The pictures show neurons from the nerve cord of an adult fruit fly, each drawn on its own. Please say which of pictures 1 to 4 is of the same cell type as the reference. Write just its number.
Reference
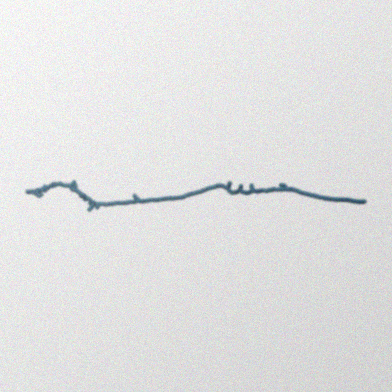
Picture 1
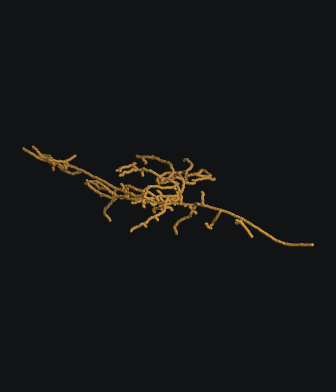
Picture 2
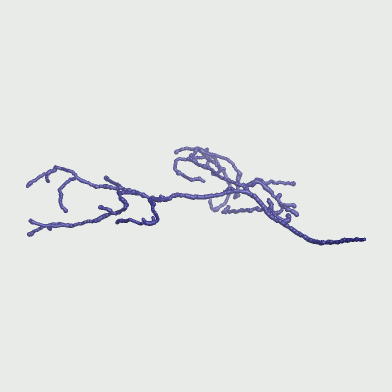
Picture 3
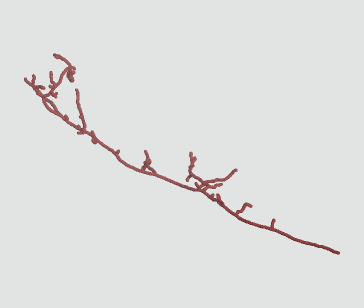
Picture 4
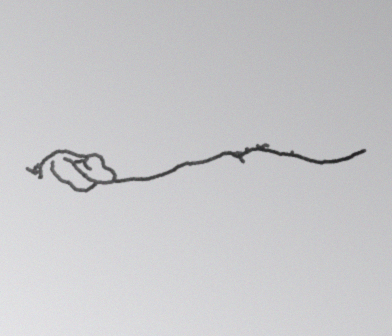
4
